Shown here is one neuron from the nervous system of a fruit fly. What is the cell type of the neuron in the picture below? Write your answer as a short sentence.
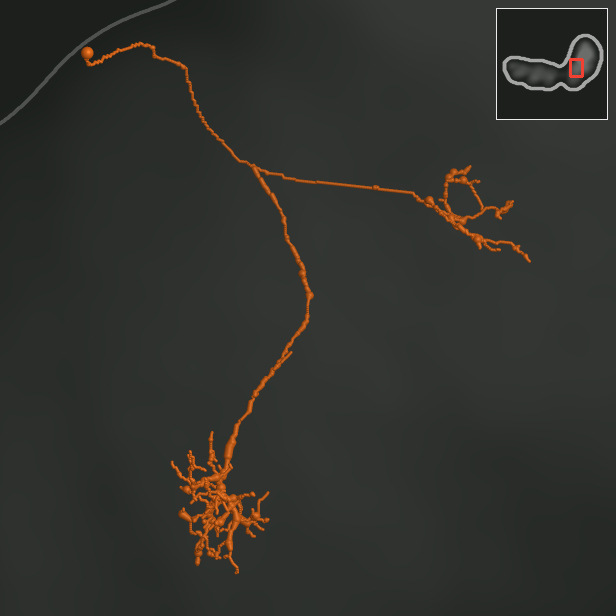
The cell type is LC18.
